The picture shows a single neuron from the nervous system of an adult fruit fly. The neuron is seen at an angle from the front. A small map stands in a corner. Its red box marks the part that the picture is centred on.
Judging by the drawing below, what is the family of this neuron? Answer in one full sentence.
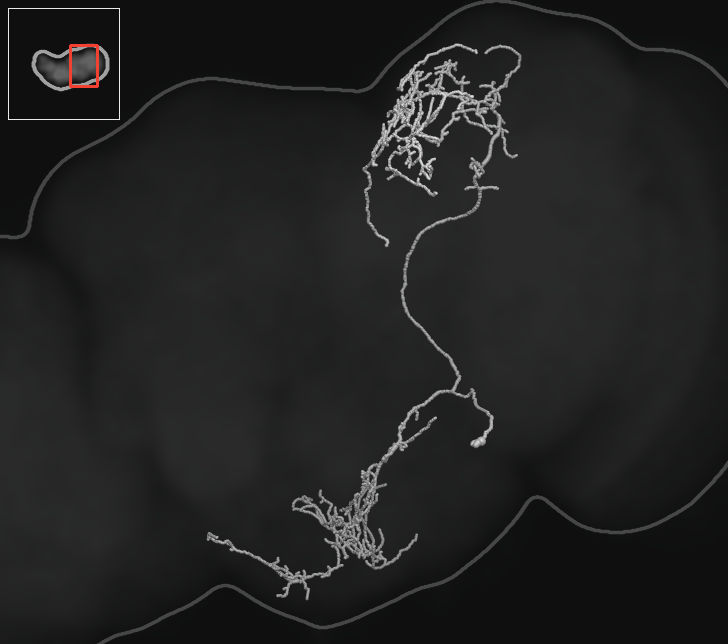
The neuron is filed under family hemilineage LALv1_ventral.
